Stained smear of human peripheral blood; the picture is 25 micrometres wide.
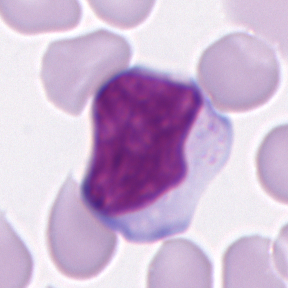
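Large granular lymphocyte. First, its outline is irregular and angular rather than round. Second, the nucleus forms a single unlobed mass. Third, cytoplasm is deeper blue along the lower edge than beside the nucleus. Last, a few fine purplish granules sit right of the nucleus.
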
